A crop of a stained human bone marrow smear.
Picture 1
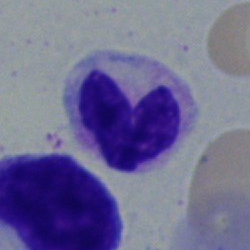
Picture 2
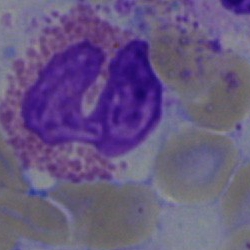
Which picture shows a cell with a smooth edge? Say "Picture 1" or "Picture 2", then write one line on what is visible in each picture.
Picture 1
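What picture 1 shows: The cell outline is round to slightly oval and smooth.
What picture 2 shows: The cell outline is irregular and ill-defined, with granules trailing loosely at its upper edge.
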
